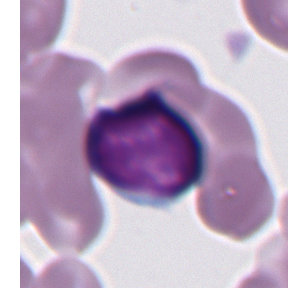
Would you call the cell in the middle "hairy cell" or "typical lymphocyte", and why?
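Typical lymphocyte, not hairy cell. Nucleus fills almost the whole cell; cytoplasm only a thin crescent, mainly along the lower edge.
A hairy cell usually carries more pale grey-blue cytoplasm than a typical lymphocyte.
Visible cytoplasm pale blue; chromatin dense, dark purple.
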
